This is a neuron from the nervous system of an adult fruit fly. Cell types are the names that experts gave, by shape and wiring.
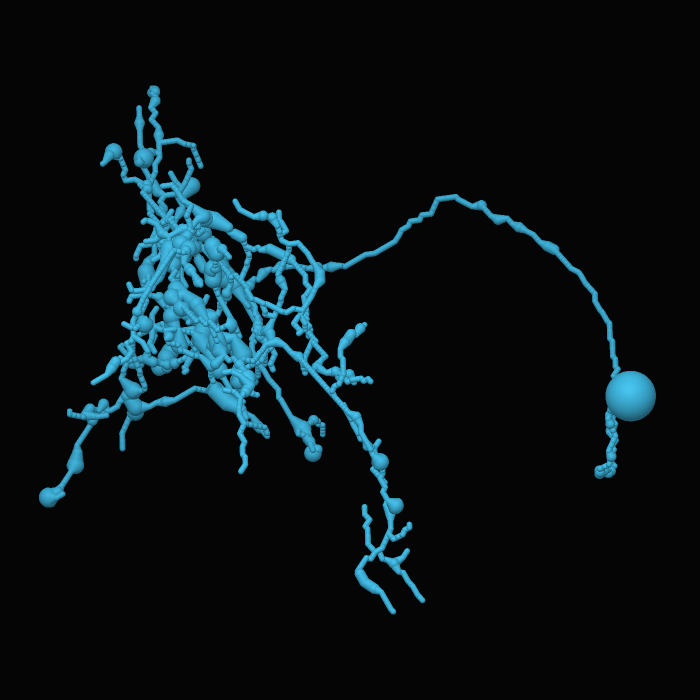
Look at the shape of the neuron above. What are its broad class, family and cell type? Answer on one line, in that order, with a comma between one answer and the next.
central-brain intrinsic neuron, hemilineage TRdm, GNG319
